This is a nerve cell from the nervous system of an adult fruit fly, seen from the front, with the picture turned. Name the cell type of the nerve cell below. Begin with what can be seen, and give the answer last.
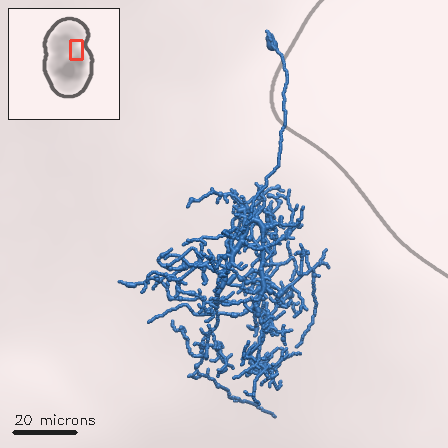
By the scale bar it is about 130 microns tall in this view. Dozens of branch ends can be seen. This is a central-brain intrinsic neuron. Its cell type is GNG210.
